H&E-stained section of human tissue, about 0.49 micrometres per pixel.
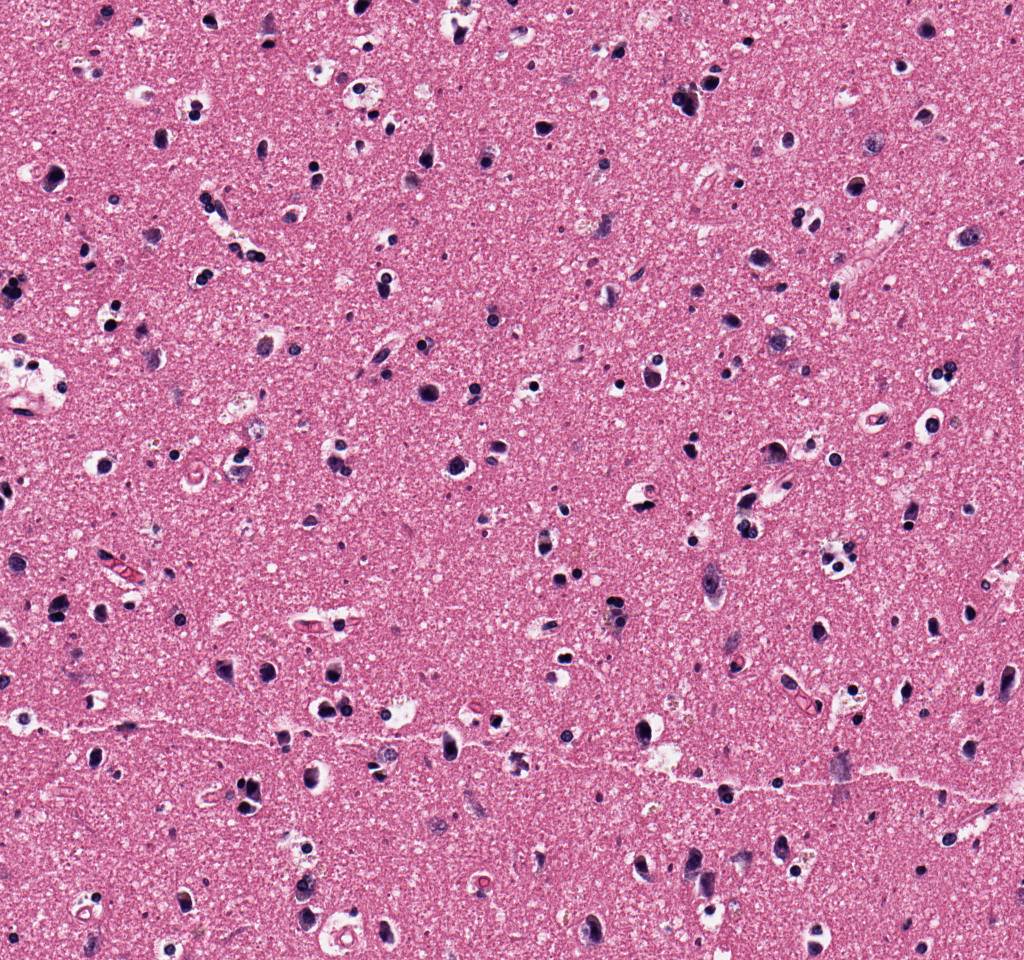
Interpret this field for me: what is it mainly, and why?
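What I see here is cerebral cortex. A uniform, finely granular pink matrix fills it, small cells scattered evenly, with no glands, tubules or epithelium. Among the small dark nuclei I pick out larger cells with angular, purplish cytoplasm, near the centre, for instance, and toward the lower right.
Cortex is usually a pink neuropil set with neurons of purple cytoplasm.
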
